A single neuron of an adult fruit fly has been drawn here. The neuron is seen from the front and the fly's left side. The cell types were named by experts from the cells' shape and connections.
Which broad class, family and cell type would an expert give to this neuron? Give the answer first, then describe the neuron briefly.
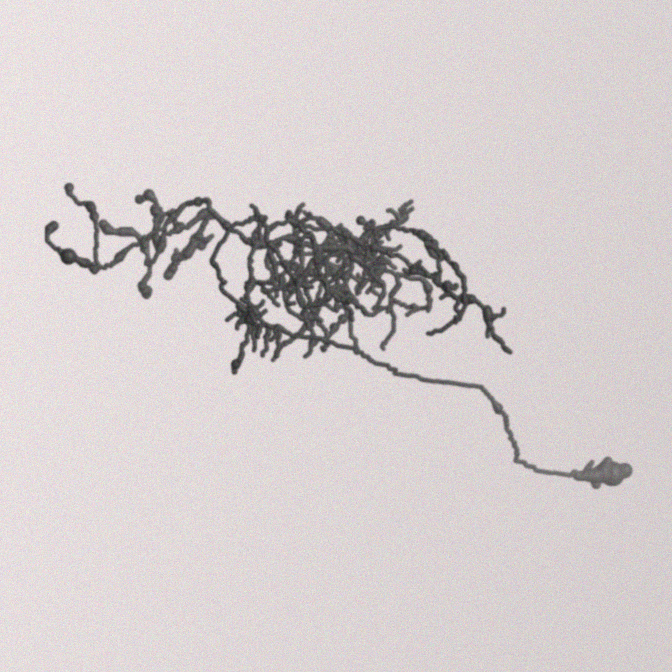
This is a nerve-cord intrinsic neuron. The family is hemilineage 06A. Its cell type is IN06A117. The picture shows dozens of branch ends. As drawn here it is wider than it is tall.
